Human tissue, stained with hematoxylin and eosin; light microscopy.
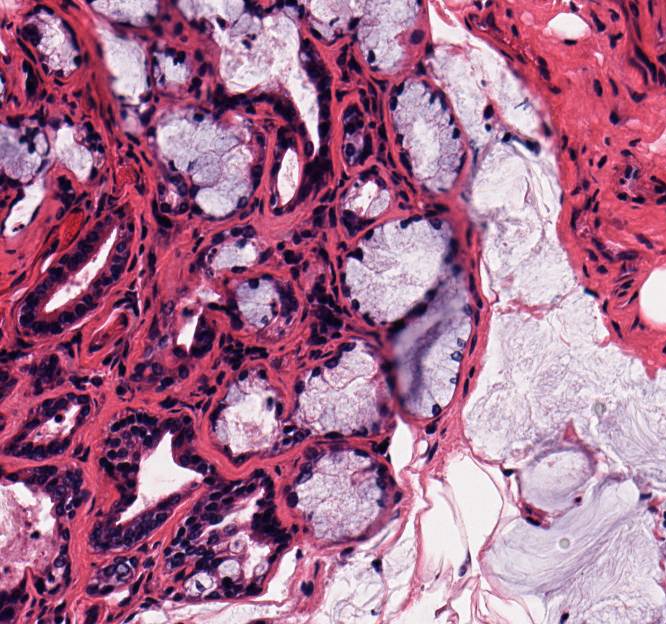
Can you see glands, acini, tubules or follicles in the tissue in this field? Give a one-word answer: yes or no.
Yes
